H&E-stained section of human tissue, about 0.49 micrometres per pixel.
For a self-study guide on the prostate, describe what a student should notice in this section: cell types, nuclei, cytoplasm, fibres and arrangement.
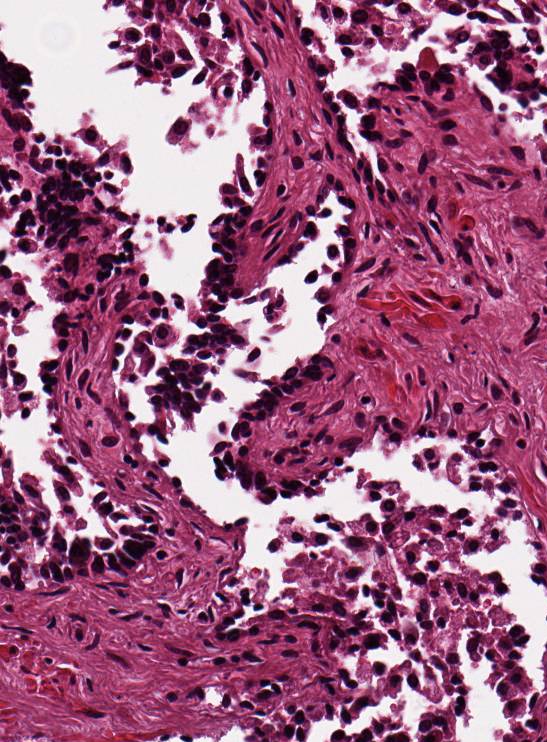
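Branching bands of pink fibrous tissue traverse the field, separated by irregular white empty spaces. Spindle-shaped nuclei within the bands lie lengthwise along their course. In the broad fibrous area at the right middle, small vessels are packed with red blood cells. The small dark cells form no glands with open lumens.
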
